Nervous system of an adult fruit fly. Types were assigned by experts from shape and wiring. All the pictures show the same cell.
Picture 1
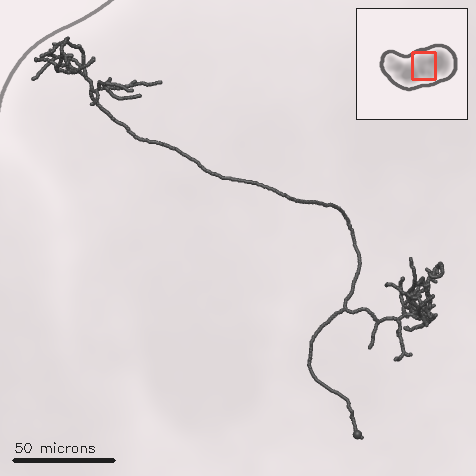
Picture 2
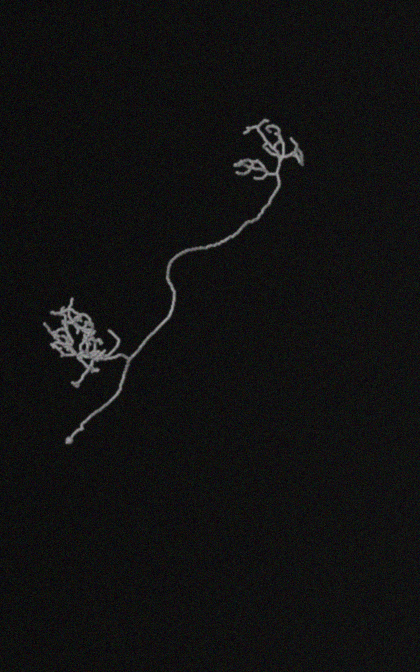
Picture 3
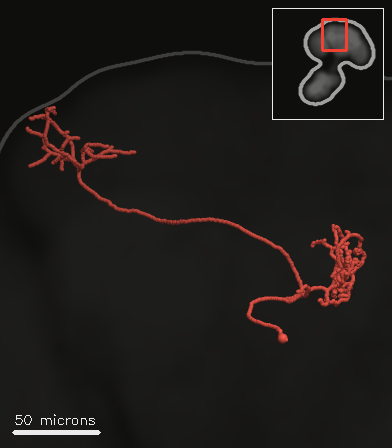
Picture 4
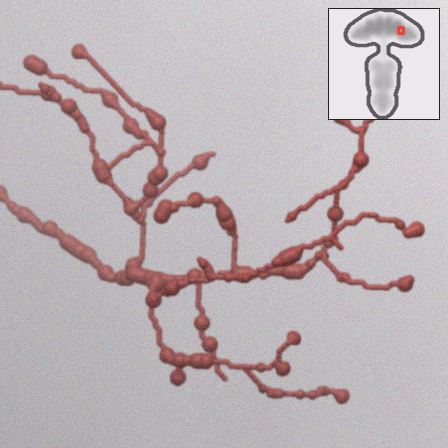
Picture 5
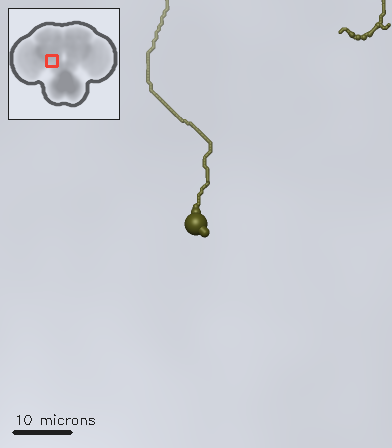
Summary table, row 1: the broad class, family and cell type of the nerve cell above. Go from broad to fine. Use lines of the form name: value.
broad class: central-brain intrinsic neuron
family: hemilineage ALv1
cell type: M_vPNml83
